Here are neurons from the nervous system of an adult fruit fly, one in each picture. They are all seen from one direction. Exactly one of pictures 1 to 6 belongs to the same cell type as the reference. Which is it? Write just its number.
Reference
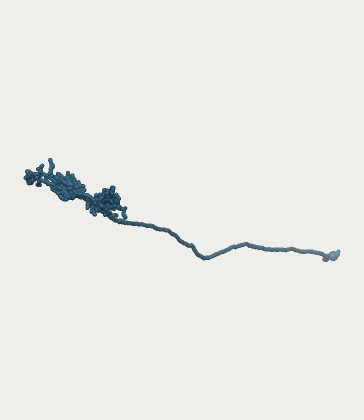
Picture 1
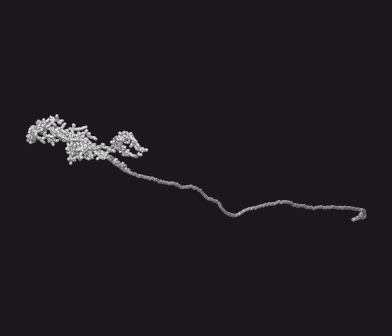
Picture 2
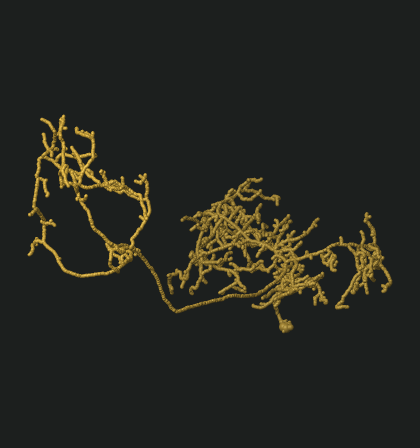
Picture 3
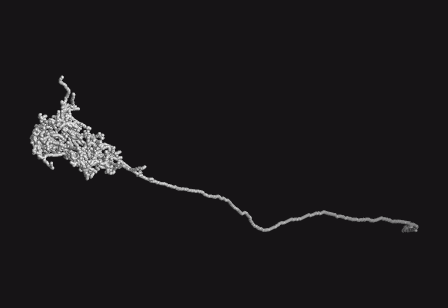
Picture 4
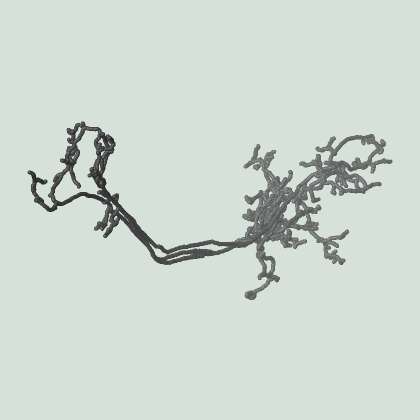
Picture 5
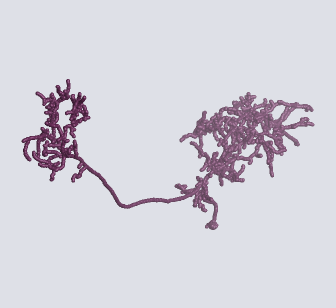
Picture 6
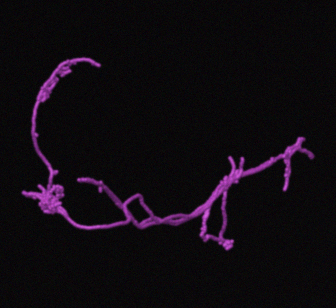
1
